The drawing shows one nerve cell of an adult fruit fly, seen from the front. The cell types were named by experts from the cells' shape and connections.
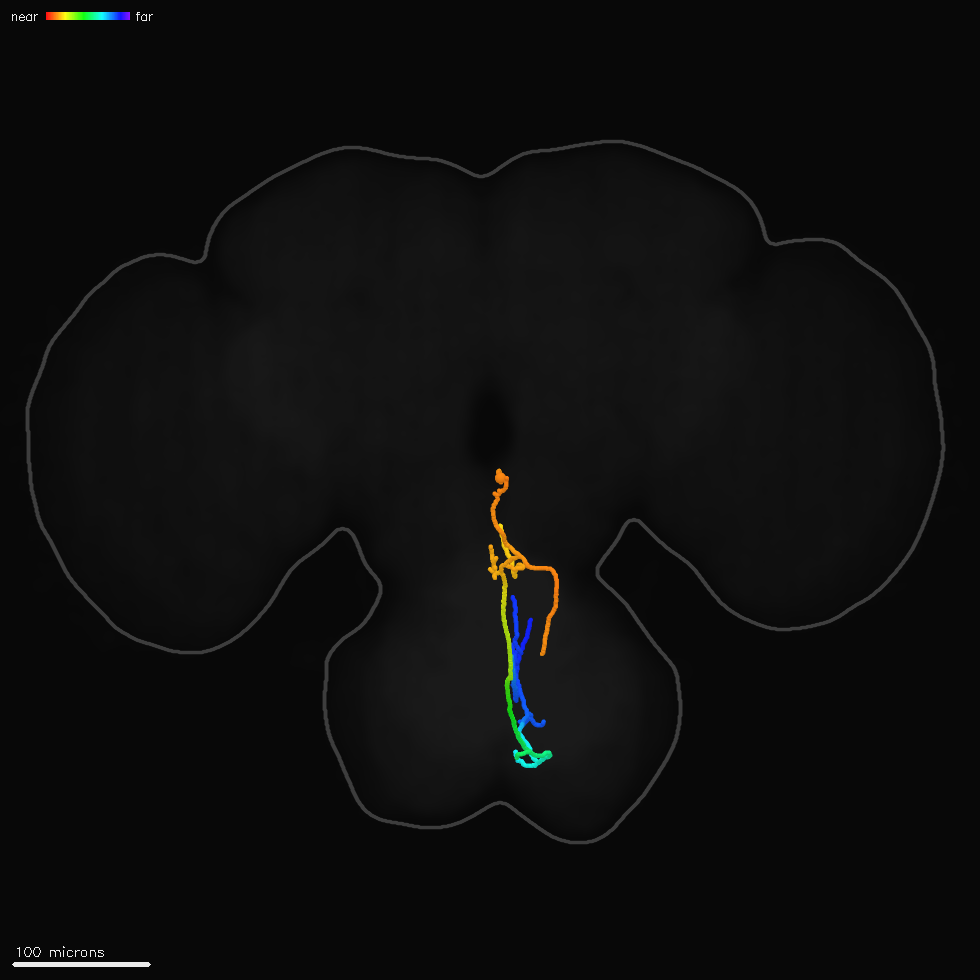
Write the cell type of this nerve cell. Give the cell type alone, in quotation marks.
"LN-DN2"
